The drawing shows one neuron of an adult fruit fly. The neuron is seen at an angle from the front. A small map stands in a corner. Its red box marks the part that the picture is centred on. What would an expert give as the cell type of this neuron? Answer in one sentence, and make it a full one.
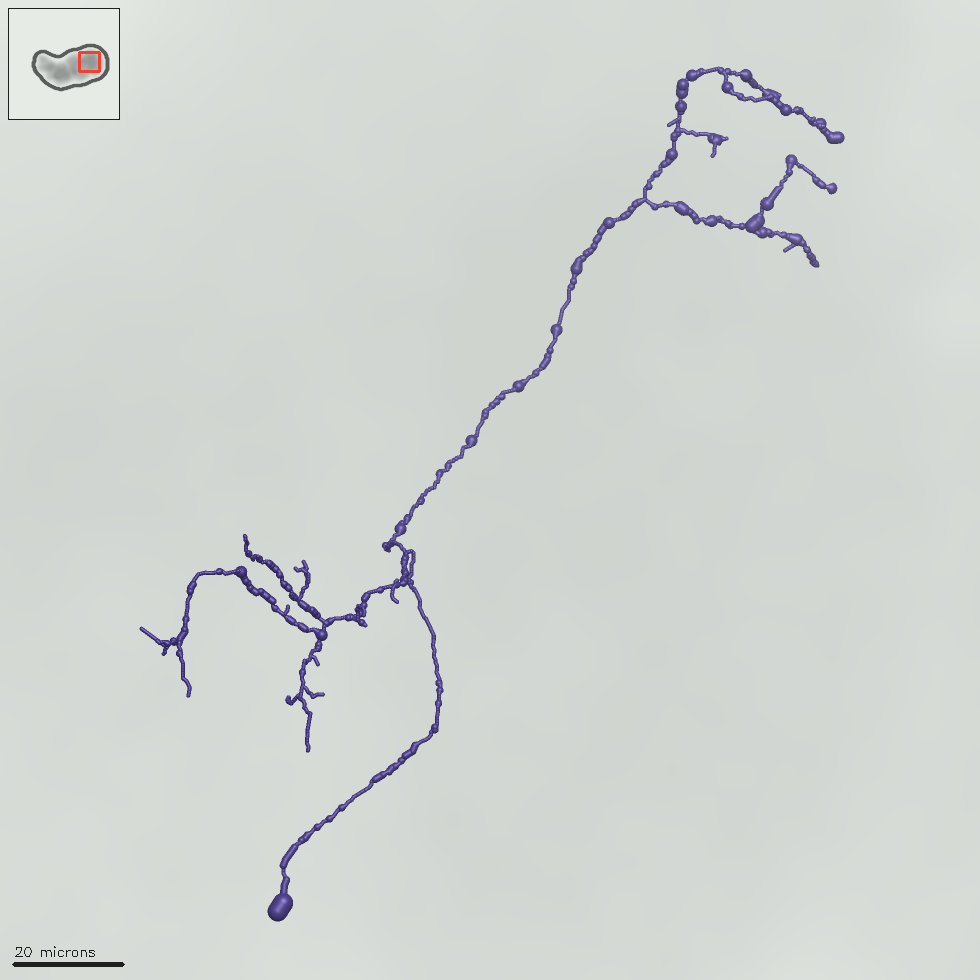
The single neuron here is of type LPT111.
